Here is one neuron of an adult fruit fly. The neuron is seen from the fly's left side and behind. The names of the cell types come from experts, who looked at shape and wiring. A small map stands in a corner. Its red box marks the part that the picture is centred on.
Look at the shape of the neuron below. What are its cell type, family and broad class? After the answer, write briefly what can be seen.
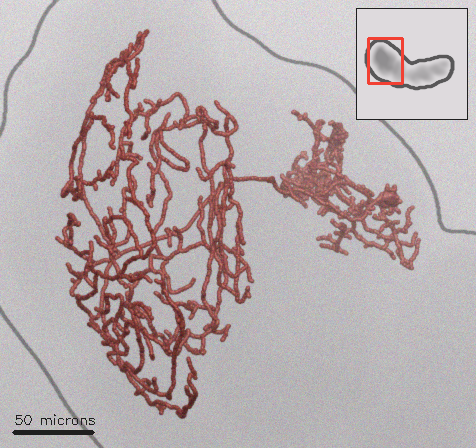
The cell type is OLVC4. The family is hemilineage SMPp&v1_ventral. It is a visual centrifugal neuron. From top to bottom in the picture it spans about 250 microns. Dozens of branch ends can be seen.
